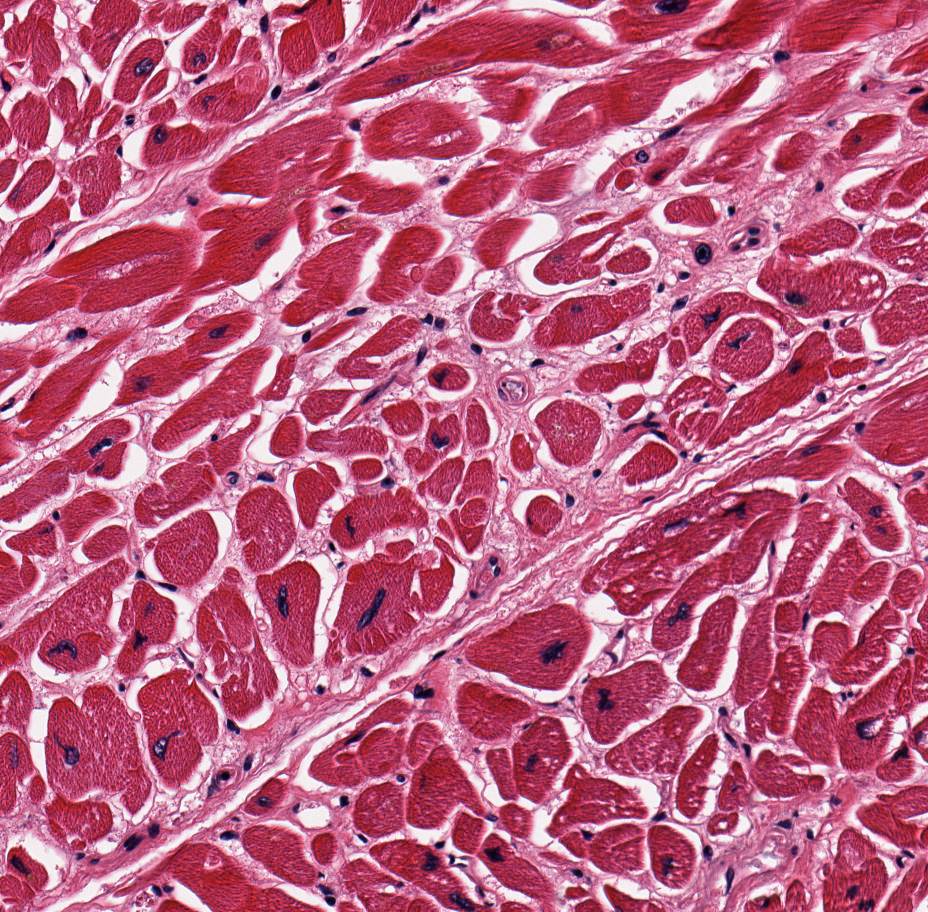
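Left ventricle of the heart: muscle fibres grouped into bundles, separated by pale connective tissue bands running diagonally from lower left to upper right. Most fibres are cut in cross or oblique section, and many profiles are irregular and branched rather than uniformly round. A small round thin-walled vessel lies near the centre.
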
